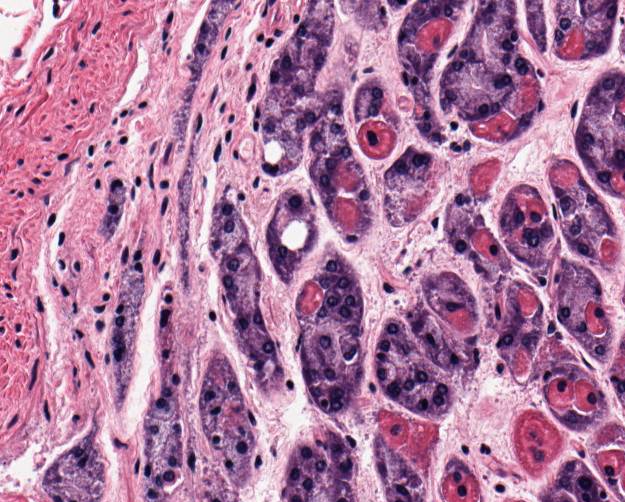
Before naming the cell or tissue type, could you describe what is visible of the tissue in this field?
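Closely packed glands, cut in section, fill the centre and right, with connective tissue along the left edge. Scattered among them I see parietal cells, large cells with bright pink cytoplasm and one round central nucleus. The lumina are narrow, mostly hard to make out. This is stomach.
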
